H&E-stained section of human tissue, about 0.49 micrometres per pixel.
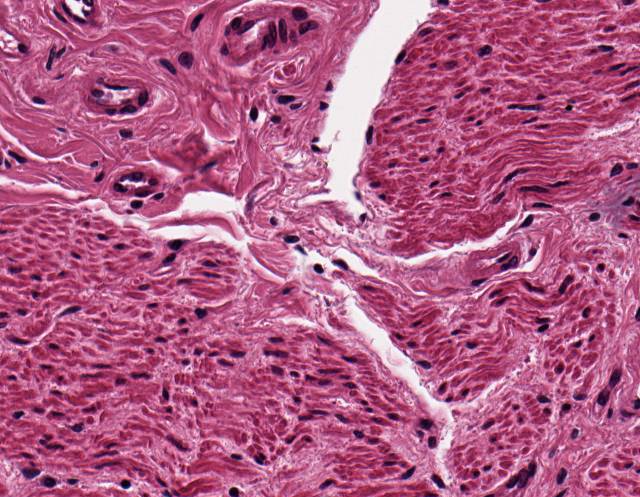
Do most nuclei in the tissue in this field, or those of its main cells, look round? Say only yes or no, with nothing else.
No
